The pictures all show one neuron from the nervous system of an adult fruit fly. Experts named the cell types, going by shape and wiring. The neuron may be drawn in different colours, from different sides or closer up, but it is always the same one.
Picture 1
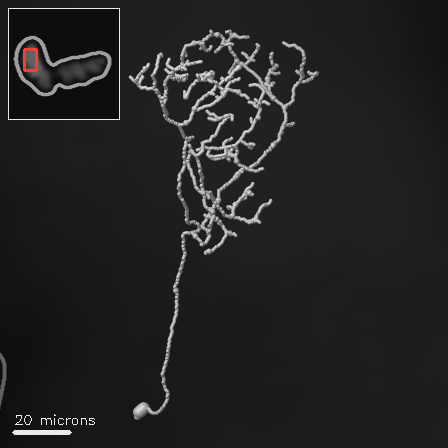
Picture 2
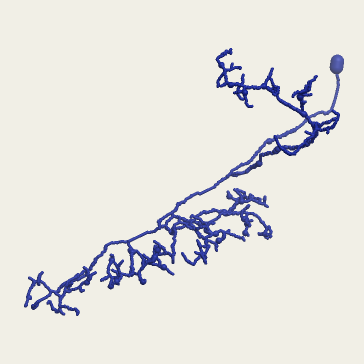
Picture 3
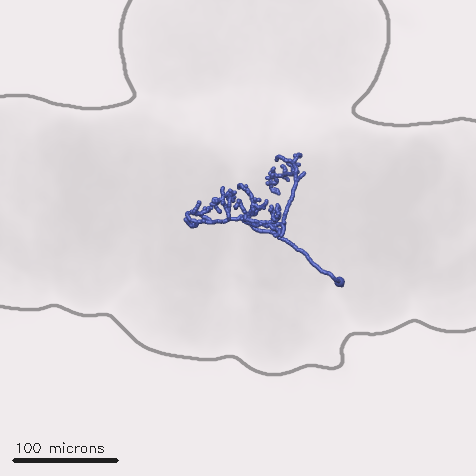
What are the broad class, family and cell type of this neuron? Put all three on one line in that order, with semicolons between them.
central-brain intrinsic neuron; hemilineage AOTUv4_ventral; FB7G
